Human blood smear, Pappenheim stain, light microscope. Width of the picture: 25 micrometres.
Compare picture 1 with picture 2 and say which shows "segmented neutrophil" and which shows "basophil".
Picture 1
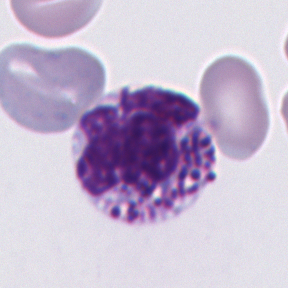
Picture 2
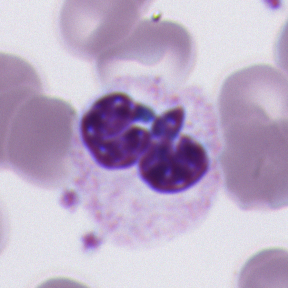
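Picture 1: basophil. Picture 2: segmented neutrophil. Granules separate them: picture 1 has coarse, round, dark purple granules, plainest in the lower and right part of the cell; picture 2 has fine pink-red granules scattered through the cytoplasm.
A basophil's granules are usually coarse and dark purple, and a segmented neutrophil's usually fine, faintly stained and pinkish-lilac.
Nucleus: picture 1 shows an irregular, lobed outline lying toward the upper left; picture 2 shows two lobes joined by a narrow bridge near the top, with dense, dark purple chromatin. Cytoplasm: plentiful and very pale in picture 2.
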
